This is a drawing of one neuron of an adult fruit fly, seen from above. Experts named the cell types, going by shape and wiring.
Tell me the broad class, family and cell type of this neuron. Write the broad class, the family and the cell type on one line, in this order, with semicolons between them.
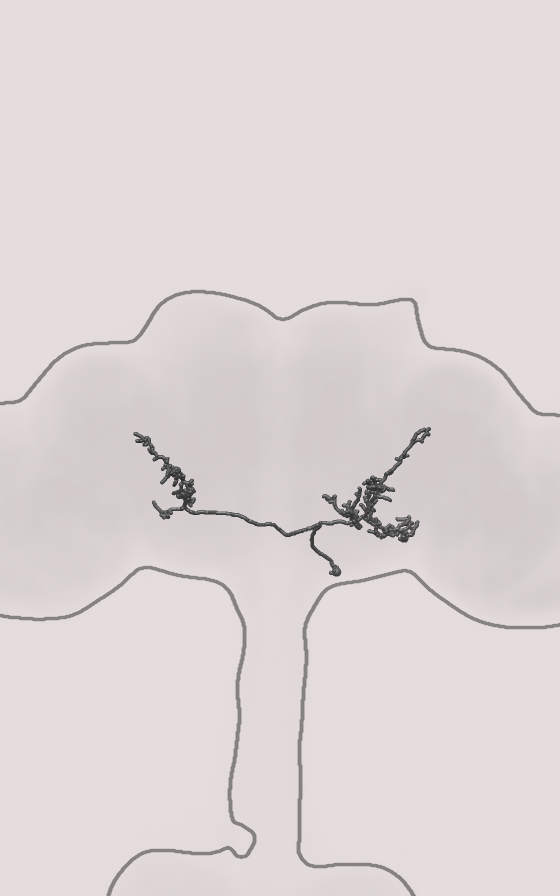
central-brain intrinsic neuron; hemilineage DM6_posterior; CL353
